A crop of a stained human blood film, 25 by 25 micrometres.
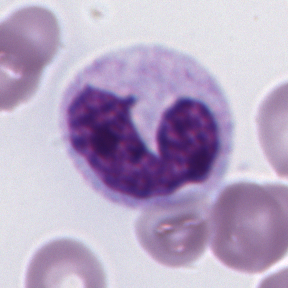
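Band neutrophil in a stained smear of peripheral blood. Notice first that the cell outline is round and smooth. The nucleus bends into a horseshoe whose notch opens upward, and it stays one unbroken band rather than splitting into separate lobes. Its chromatin is coarsely clumped.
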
